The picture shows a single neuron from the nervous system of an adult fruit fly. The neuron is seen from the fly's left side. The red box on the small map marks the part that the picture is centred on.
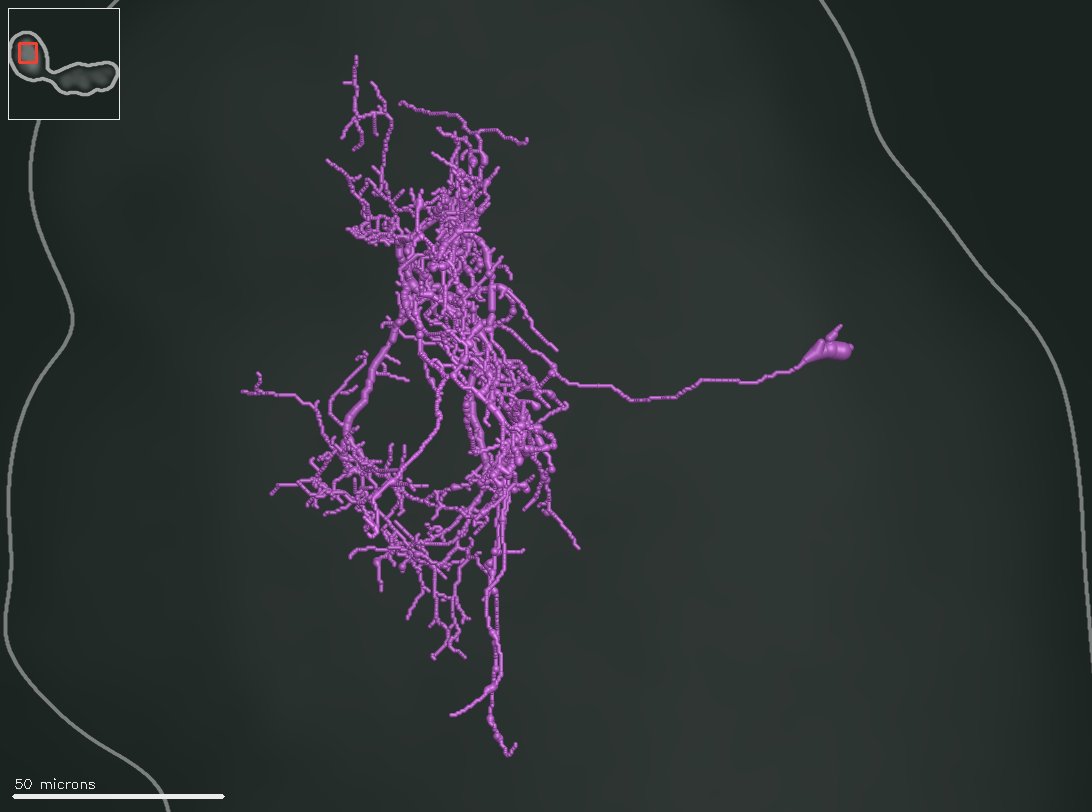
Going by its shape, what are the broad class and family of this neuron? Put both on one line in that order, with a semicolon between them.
central-brain intrinsic neuron; hemilineage DL2_ventral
